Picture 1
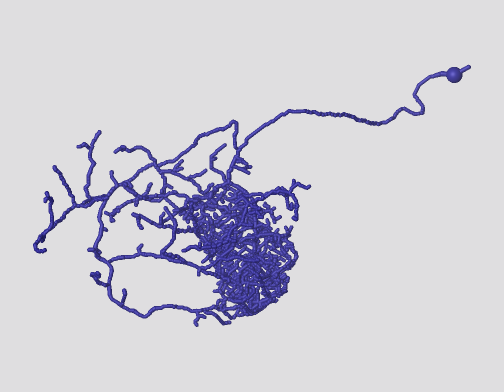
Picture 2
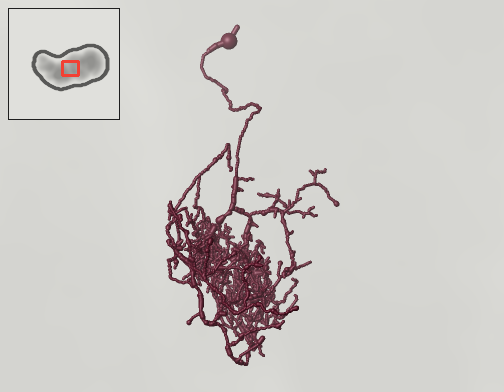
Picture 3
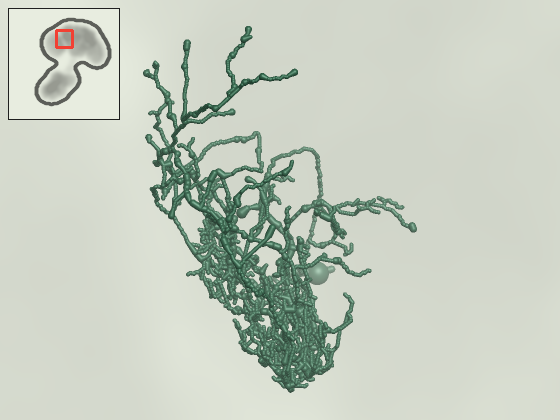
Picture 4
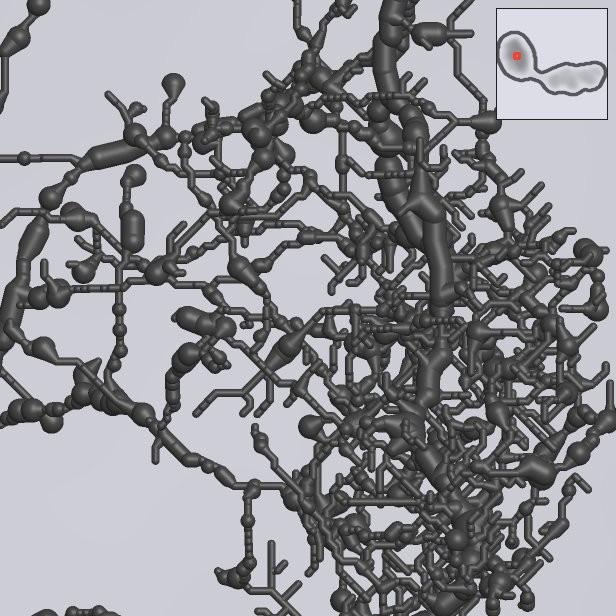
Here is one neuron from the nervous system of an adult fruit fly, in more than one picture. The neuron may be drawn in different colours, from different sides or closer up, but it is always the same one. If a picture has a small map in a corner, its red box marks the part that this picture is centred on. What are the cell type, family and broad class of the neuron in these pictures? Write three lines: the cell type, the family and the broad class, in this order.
PVLP097
hemilineage VLPp&l1_anterior
central-brain intrinsic neuron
